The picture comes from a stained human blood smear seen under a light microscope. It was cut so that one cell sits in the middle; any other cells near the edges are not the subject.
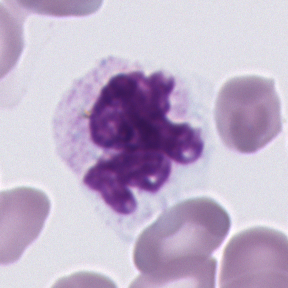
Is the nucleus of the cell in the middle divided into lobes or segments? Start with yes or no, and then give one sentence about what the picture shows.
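Yes. The nucleus is irregular, folded into several twisted lobes.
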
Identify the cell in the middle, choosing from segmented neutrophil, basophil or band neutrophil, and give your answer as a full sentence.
The cell under consideration, at the middle of the crop, is a segmented neutrophil.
